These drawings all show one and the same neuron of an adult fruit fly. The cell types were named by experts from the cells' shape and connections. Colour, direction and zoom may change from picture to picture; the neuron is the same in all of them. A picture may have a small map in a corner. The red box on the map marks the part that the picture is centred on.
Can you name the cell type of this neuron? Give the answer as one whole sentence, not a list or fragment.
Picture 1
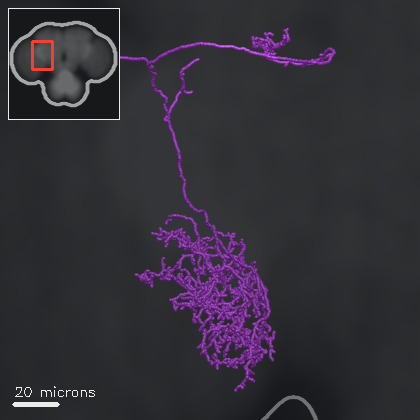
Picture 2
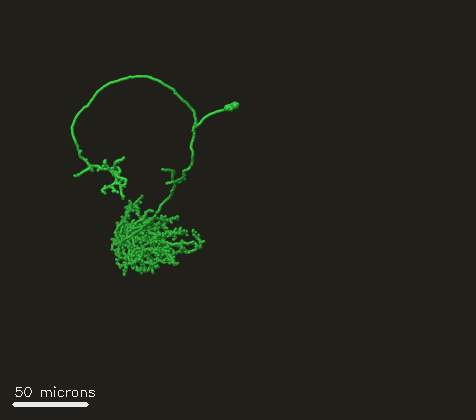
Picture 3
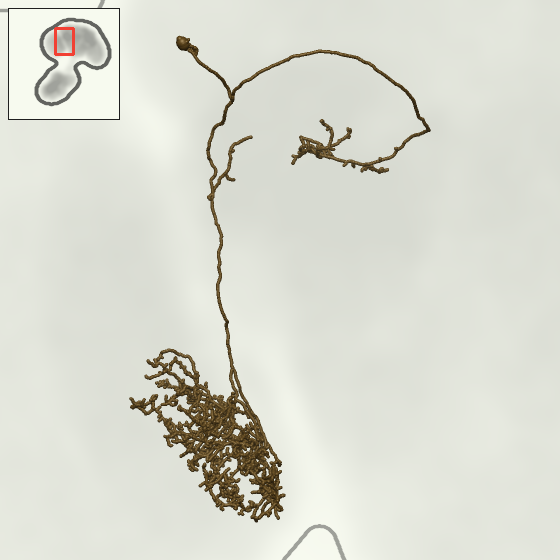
This neuron falls under the cell type LoVP14.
